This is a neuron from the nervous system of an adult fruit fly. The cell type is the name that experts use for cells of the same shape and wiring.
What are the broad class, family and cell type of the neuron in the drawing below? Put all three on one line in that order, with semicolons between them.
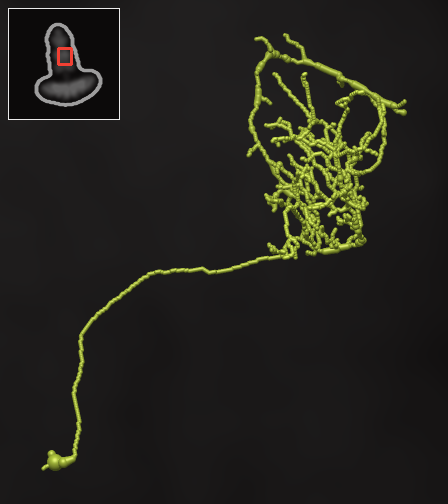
nerve-cord intrinsic neuron; hemilineage 14A; IN14A043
